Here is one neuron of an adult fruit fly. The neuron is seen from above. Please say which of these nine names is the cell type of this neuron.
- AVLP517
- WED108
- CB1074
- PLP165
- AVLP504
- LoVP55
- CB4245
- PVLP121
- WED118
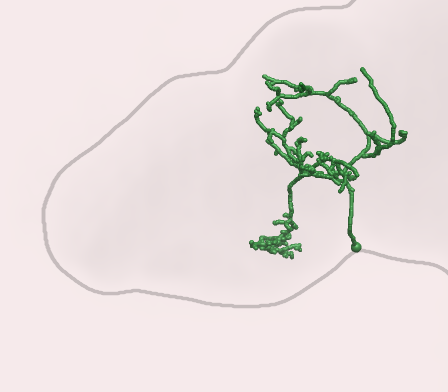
LoVP55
